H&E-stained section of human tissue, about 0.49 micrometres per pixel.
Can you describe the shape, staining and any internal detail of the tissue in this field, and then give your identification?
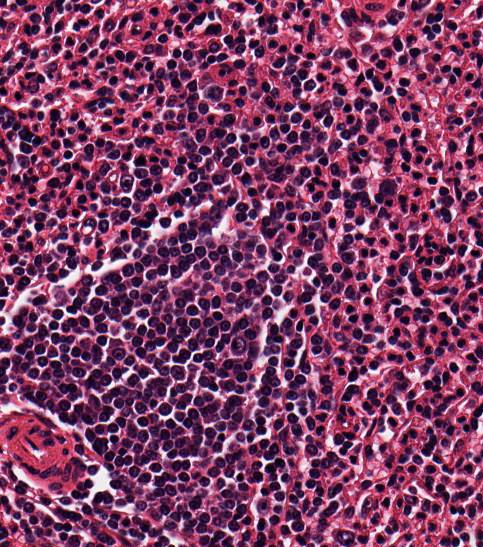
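First, the field as a whole: densely packed cells in sheets fill it, with no glands or epithelium. Next, the cells: most are small lymphocytes with dark round nuclei and scant cytoplasm. Then density: the cells are most tightly packed and darkest in the centre and left. Finally, a small vessel with a thick pink wall lies in the lower left corner. The tissue is spleen.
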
